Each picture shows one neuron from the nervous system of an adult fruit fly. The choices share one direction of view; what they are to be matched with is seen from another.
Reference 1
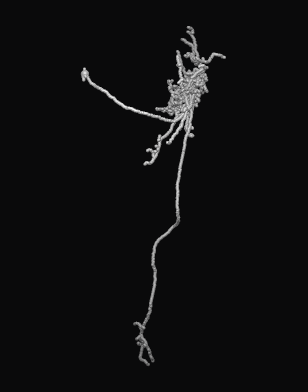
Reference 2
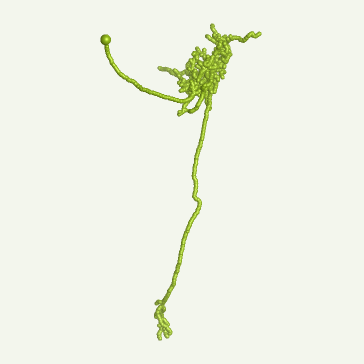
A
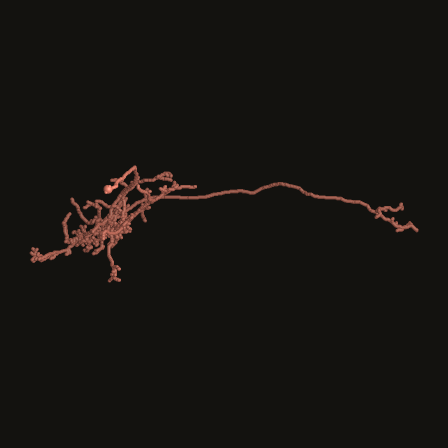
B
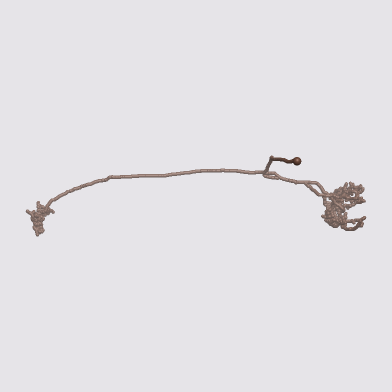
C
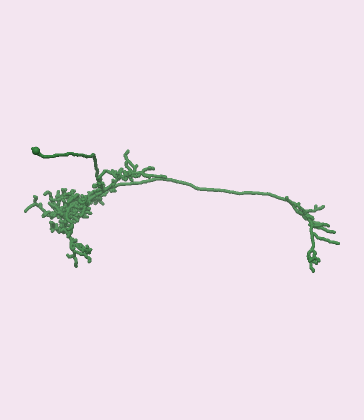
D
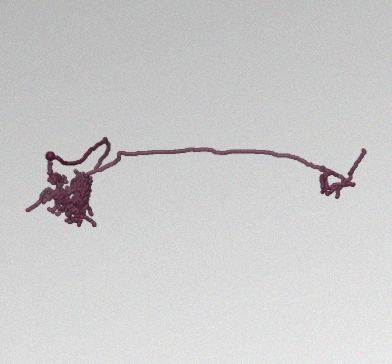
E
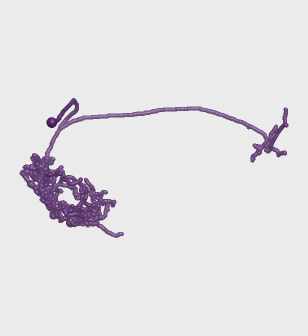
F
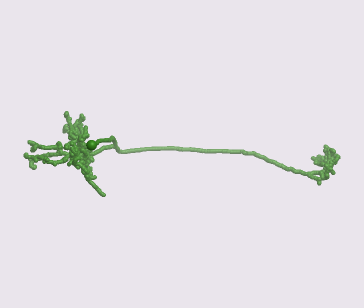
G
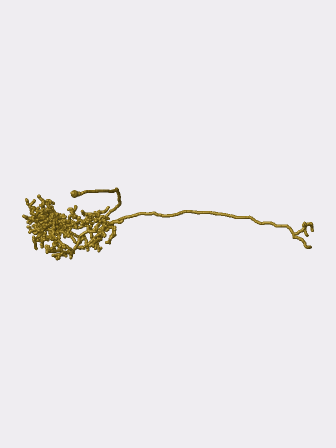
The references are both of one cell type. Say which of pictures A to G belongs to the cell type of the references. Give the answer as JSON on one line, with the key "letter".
{"letter": "A"}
